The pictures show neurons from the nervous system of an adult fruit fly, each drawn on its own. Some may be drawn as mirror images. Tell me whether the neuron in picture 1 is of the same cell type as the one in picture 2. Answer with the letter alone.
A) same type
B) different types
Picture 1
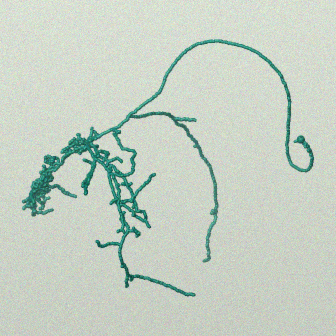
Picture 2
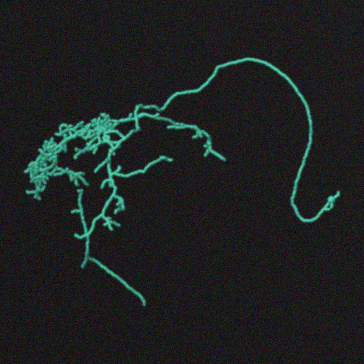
A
